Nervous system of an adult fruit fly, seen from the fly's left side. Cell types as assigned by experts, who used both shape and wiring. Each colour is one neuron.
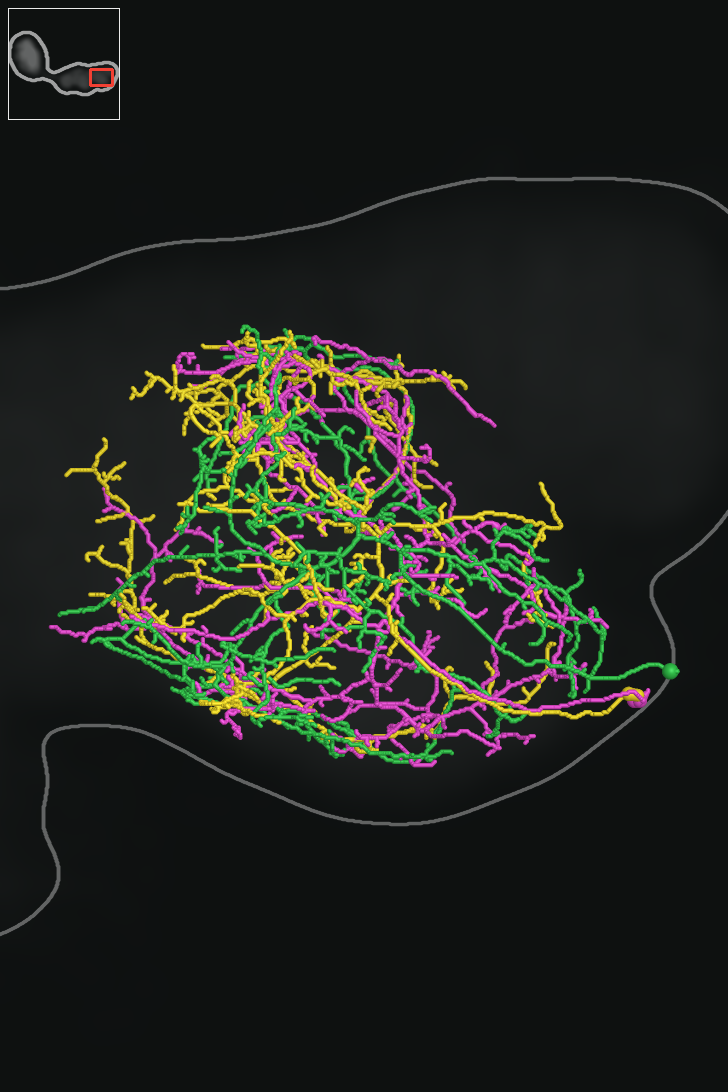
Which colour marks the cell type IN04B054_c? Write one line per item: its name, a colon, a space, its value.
colour: yellow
